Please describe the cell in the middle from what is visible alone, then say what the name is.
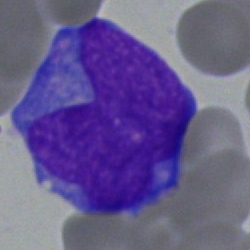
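Most of the cell is filled by the nucleus. Its chromatin is finely granular and evenly spread, without coarse dark clumps. Scant cytoplasm stains blue; its widest part is a paler blue wedge at the upper left. This is a blast.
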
